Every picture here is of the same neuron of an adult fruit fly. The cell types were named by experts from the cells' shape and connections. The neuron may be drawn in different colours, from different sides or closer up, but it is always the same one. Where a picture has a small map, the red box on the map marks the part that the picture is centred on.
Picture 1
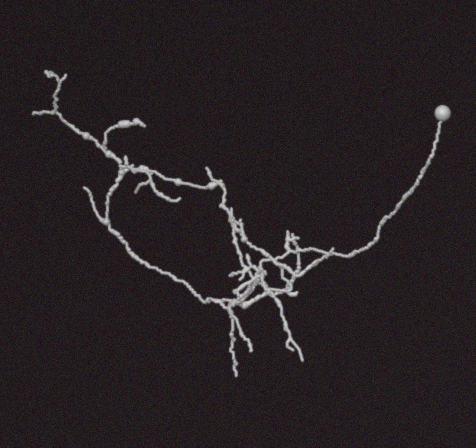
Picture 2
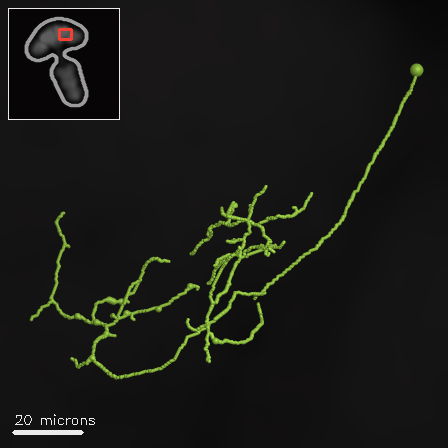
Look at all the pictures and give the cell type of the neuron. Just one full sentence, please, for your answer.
The cell type carried by this neuron is PLP115_a.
